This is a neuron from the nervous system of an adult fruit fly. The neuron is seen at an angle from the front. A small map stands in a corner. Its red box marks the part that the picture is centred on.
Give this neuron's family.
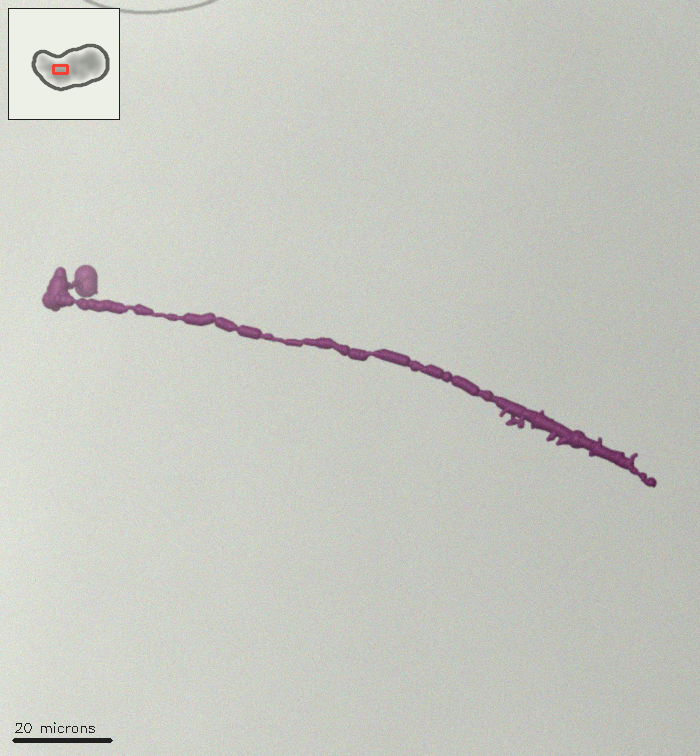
L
